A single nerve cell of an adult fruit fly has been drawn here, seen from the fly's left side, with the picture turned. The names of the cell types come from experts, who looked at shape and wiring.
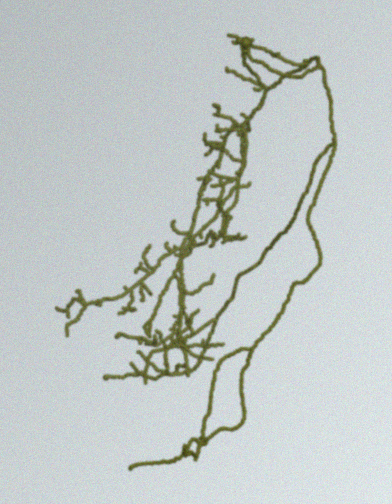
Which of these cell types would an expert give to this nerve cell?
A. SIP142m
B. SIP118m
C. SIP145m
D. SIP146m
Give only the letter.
B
